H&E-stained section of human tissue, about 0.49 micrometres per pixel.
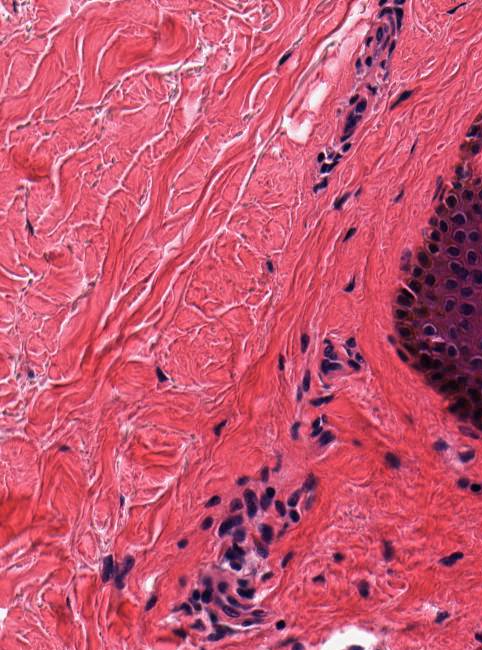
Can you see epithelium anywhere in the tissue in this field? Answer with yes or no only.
Yes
